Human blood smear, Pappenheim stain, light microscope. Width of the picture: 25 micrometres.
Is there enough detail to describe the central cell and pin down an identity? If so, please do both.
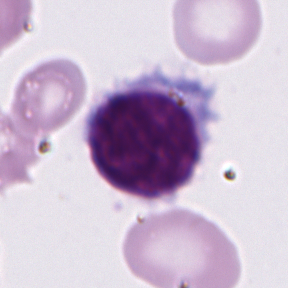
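Start at the border: fine, hair-like projections fringe the upper and right sides of the cell. The nucleus, round in outline and about 9 micrometres across, sits off-centre toward the lower left and fills about 70% of the cell's area. Around it the cytoplasm is a narrow rim, widest at the upper right, and you will see no granules in it. The cell you are looking at is a hairy cell.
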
